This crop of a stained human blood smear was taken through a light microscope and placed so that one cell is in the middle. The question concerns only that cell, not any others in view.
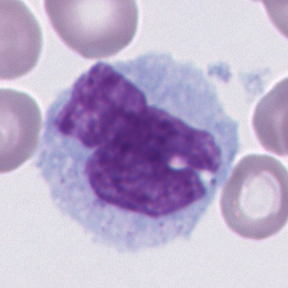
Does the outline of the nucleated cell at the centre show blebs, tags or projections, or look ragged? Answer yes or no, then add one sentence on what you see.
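Yes. The cell's outline is roughly round with a finely ragged edge.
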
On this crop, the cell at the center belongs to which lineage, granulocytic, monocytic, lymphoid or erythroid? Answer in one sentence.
The centered cell here is of monocytic lineage.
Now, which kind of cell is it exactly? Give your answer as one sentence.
The cell of interest, in the center, is a monocyte.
